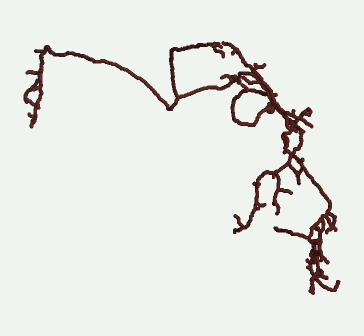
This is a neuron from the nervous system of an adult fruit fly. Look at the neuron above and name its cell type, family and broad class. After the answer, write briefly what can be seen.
It is of cell type SMP106. The family is hemilineage SMPad1. This is a central-brain intrinsic neuron. The picture shows dozens of branch ends. In this view it is wider than it is tall.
